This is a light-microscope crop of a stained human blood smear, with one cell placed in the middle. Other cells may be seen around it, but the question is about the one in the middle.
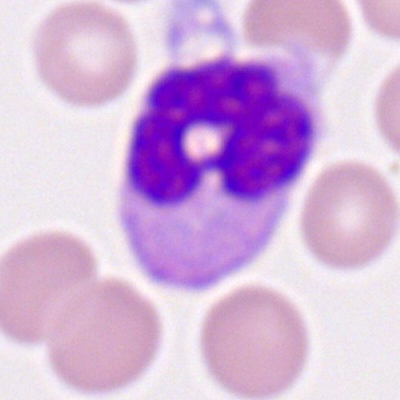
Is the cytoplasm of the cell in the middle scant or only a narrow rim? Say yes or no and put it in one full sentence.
No, the cell's cytoplasm is ample, not a thin rim.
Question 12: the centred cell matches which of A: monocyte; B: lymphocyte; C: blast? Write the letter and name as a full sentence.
In this crop the central cell is a monocyte, which option A correctly states.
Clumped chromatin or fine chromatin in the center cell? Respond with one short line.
The nucleus shows chromatin that is coarsely clumped.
